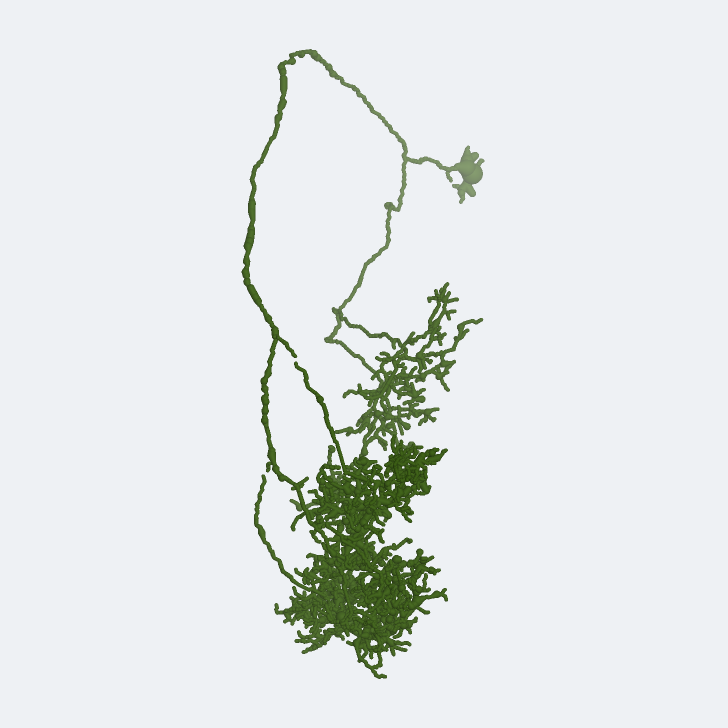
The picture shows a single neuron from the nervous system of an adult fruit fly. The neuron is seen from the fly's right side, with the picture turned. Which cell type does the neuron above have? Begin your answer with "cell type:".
cell type: MeLo9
